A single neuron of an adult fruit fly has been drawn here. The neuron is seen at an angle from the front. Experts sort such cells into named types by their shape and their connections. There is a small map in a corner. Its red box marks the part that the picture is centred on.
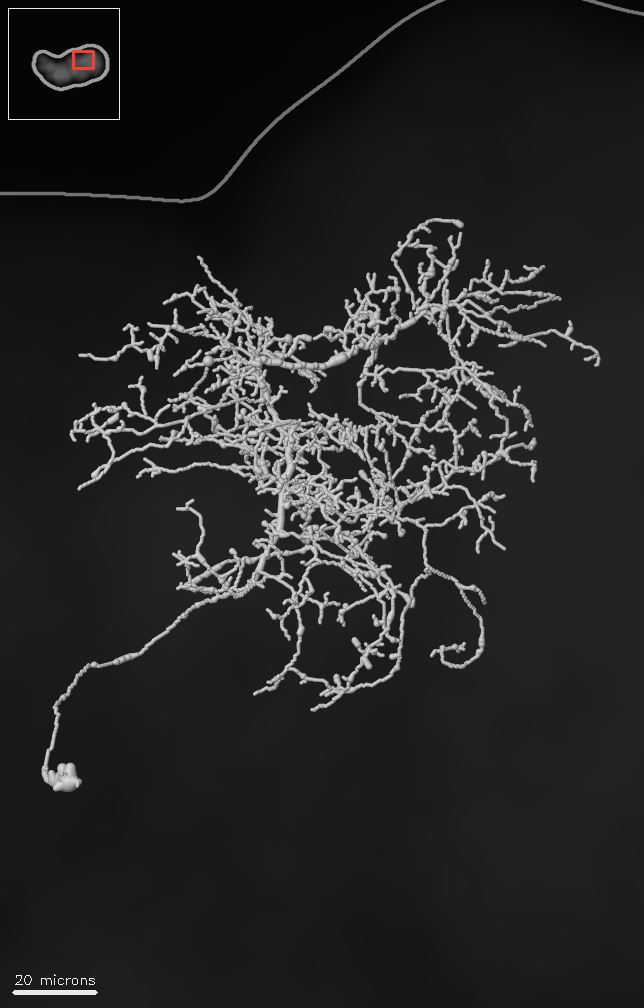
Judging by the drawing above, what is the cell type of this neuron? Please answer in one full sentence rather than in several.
The cell type carried by this neuron is SMP165.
